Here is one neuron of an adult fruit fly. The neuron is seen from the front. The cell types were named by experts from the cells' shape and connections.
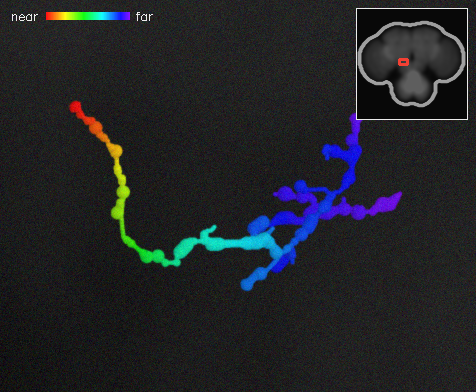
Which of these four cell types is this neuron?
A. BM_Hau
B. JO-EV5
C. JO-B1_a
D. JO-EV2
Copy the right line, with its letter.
B. JO-EV5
